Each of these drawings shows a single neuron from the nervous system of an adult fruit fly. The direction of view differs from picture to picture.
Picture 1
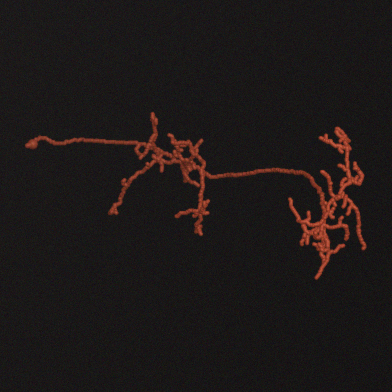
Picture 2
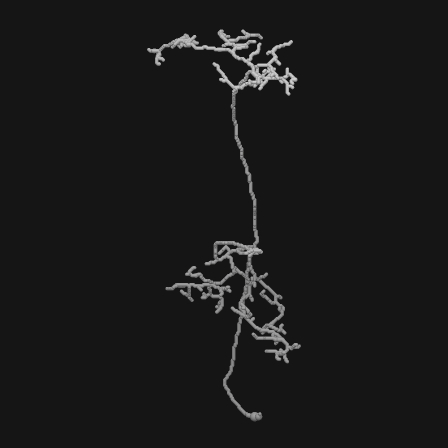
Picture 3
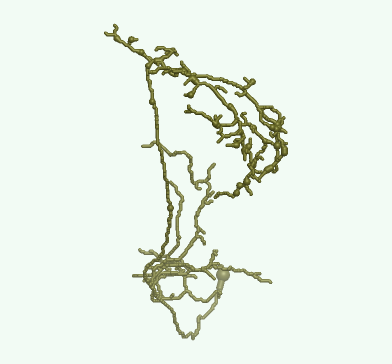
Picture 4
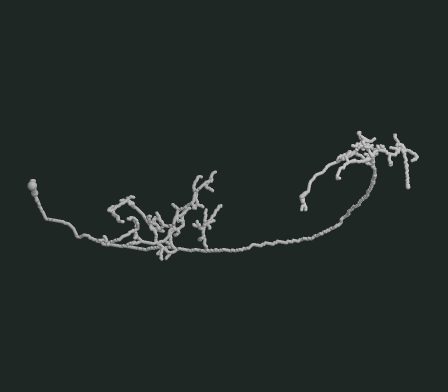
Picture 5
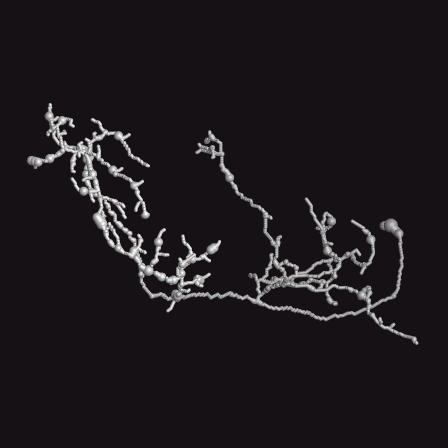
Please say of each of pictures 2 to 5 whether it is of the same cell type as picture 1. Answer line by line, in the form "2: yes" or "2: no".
2: yes
3: yes
4: no
5: yes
